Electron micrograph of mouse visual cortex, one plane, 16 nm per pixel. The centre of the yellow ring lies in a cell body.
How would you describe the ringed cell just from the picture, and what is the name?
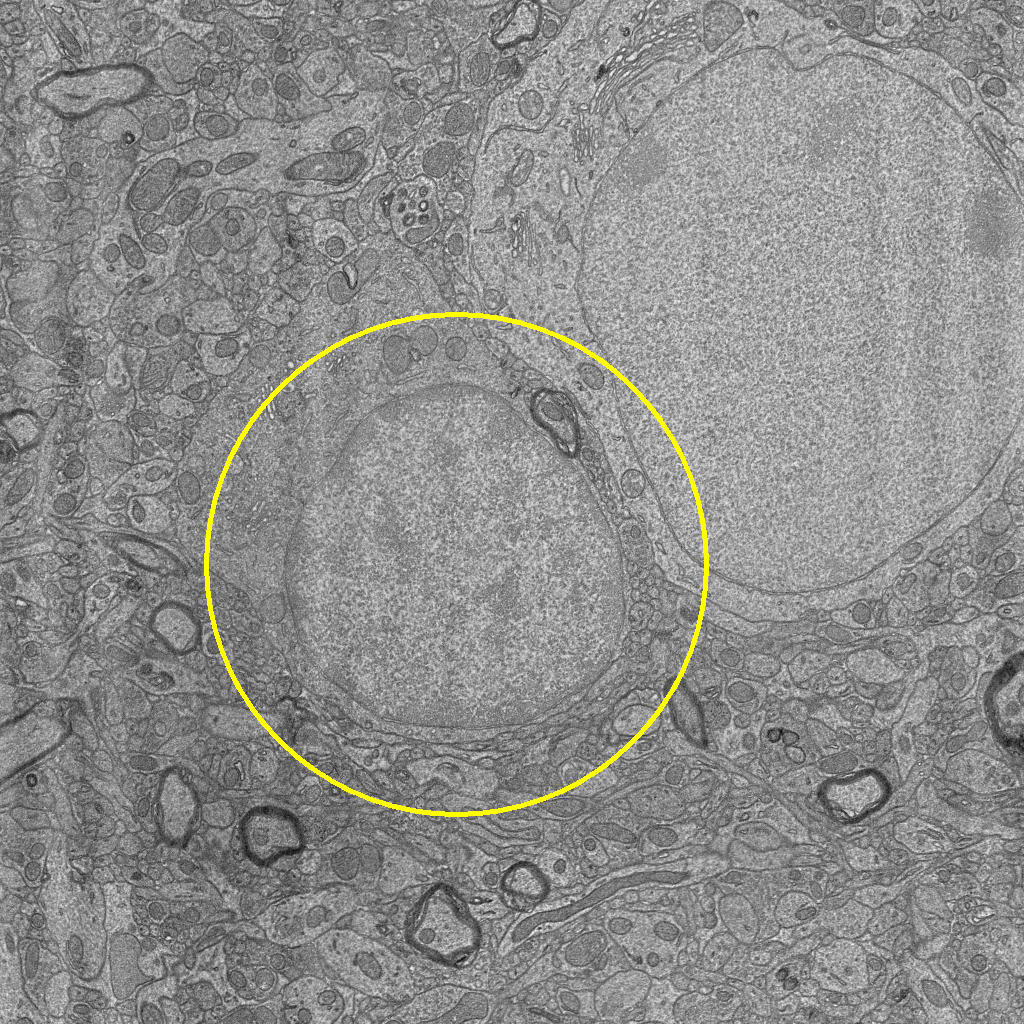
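Nucleus entirely within ring; rounded, lower side flatter. Envelope smooth, no deep folds. No dark dense bodies in cytoplasm. Close by, upper right: larger cell body, bigger nucleus. Oligodendrocyte.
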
